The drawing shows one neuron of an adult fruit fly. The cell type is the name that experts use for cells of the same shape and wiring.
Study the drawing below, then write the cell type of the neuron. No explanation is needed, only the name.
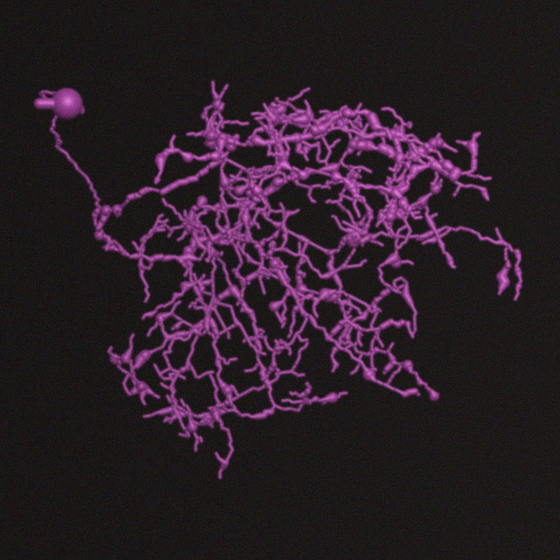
AVLP409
